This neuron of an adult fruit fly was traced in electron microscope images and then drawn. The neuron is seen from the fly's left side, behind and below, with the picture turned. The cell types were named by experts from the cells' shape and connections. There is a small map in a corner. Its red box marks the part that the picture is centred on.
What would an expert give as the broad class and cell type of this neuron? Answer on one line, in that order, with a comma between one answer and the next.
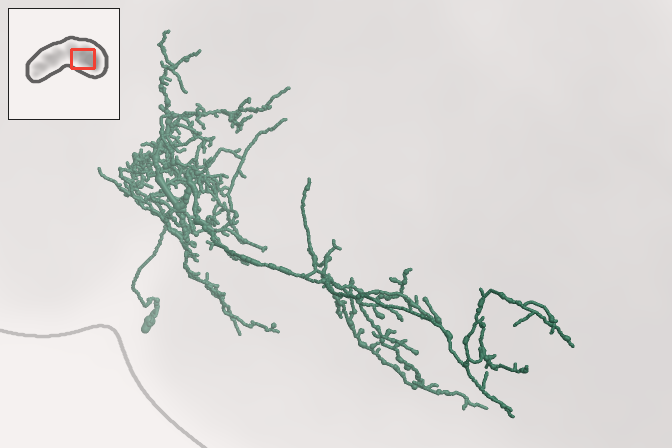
central-brain intrinsic neuron, PLP262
